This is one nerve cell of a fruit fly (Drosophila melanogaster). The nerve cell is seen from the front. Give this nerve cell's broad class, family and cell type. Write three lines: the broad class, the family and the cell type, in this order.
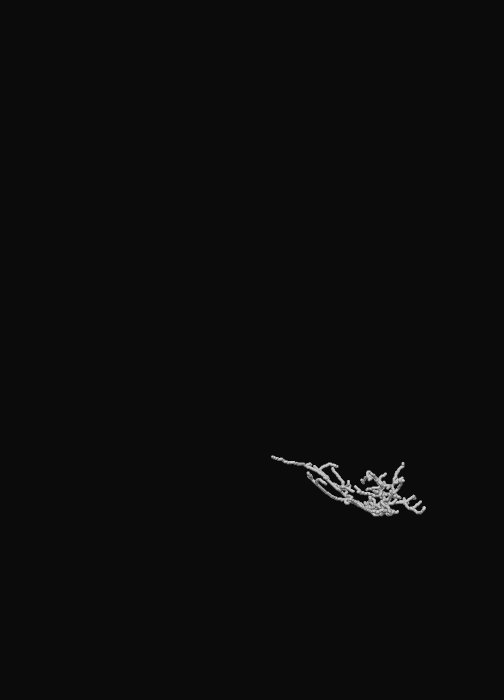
nerve-cord intrinsic neuron
hemilineage 01B
IN01B070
